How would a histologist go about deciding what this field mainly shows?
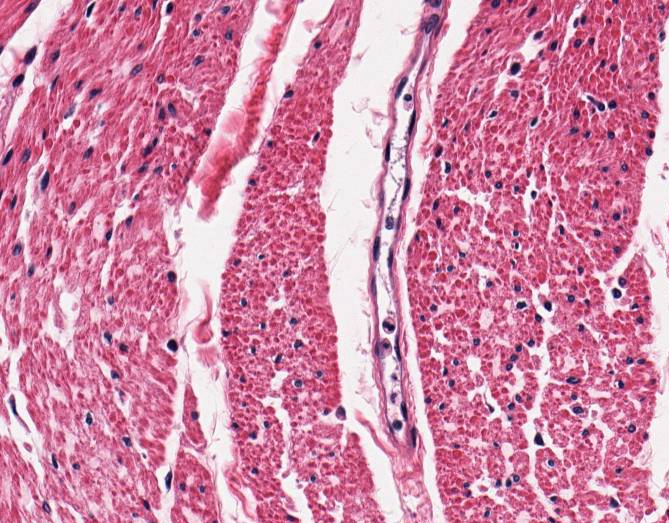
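Smooth muscle, mostly: the field is pink fibre bundles parted by pale clefts running top to bottom. On the right they're mostly cut across, so they show as small rounded pink profiles.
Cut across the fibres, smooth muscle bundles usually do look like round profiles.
The nuclei there are small, dark and round, scattered singly through the bundles. A narrow, thin-walled vessel lined by elongated dark nuclei runs vertically through the centre.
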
